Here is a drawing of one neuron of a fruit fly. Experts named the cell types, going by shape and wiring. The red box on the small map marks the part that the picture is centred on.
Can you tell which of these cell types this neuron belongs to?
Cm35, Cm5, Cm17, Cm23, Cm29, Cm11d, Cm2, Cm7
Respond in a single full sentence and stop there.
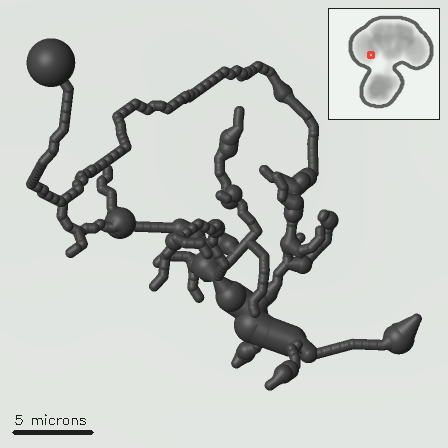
The neuron is a member of cell type Cm2.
